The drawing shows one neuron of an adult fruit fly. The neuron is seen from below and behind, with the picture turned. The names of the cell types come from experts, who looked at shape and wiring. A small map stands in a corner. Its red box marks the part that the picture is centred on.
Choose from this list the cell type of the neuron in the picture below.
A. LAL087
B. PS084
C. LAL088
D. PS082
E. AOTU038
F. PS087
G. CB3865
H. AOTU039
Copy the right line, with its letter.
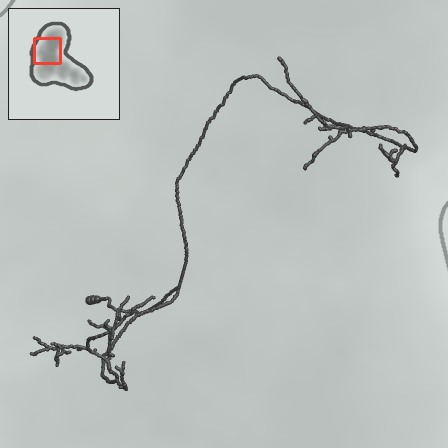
G. CB3865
